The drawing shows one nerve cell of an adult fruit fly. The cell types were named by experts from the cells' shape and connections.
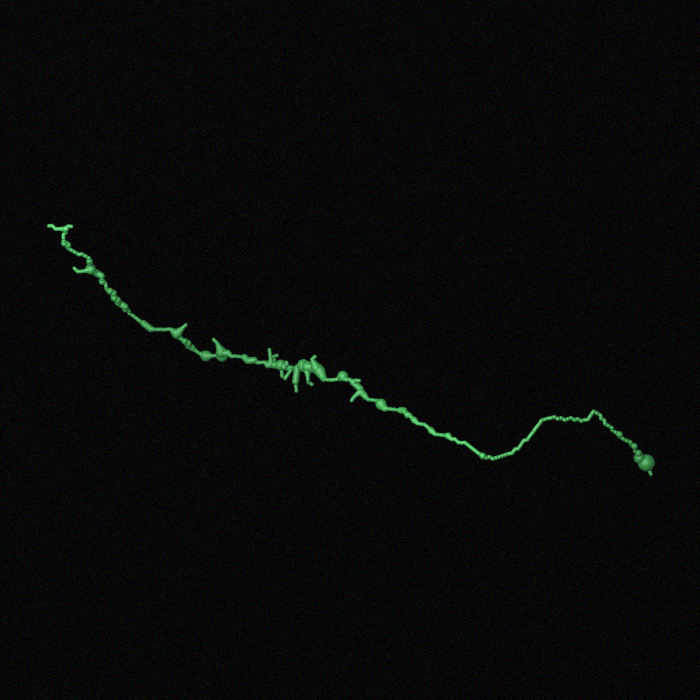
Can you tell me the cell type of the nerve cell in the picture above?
Dm3b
